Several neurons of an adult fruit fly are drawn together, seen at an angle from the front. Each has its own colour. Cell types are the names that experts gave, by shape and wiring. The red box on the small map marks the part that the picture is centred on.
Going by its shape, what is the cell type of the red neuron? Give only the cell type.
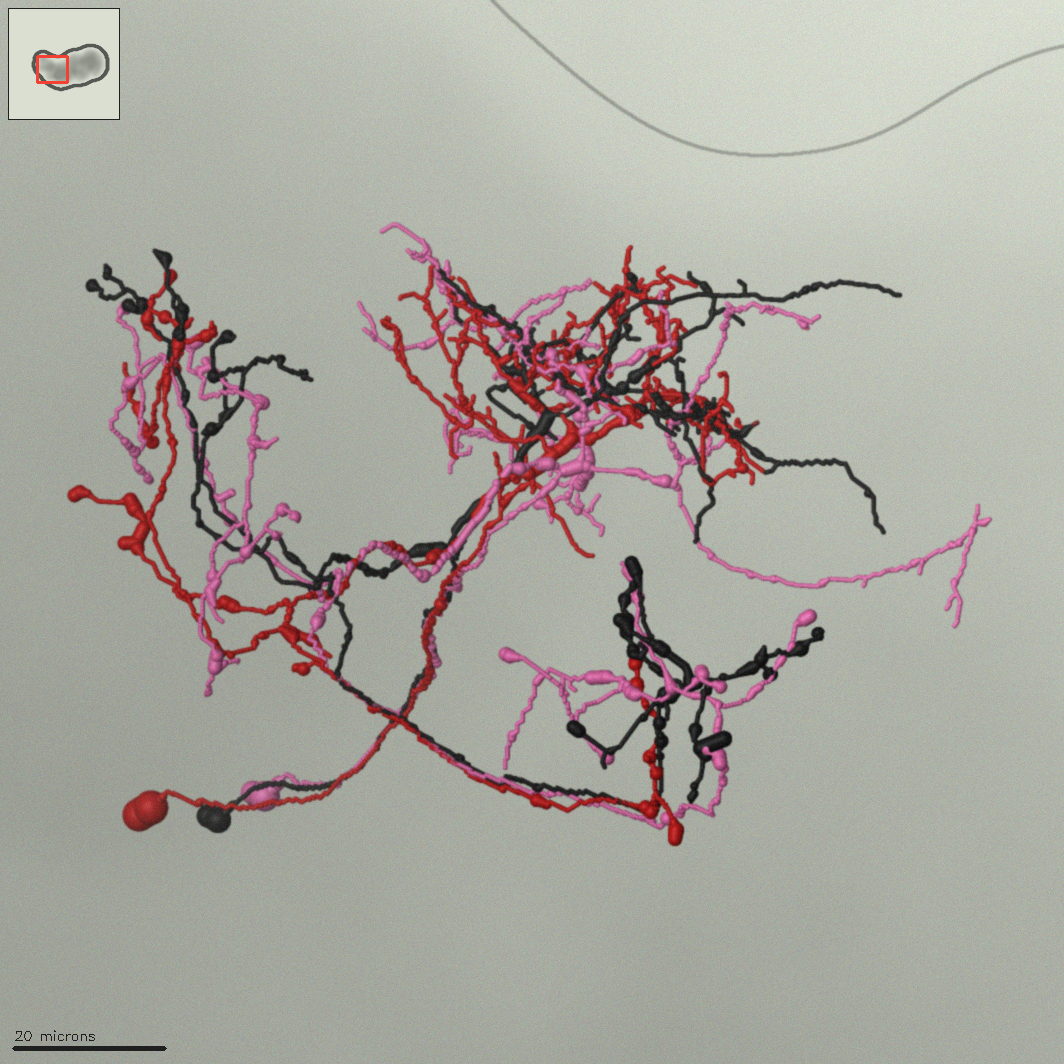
IN07B075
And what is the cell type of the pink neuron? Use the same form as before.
IN07B083_d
